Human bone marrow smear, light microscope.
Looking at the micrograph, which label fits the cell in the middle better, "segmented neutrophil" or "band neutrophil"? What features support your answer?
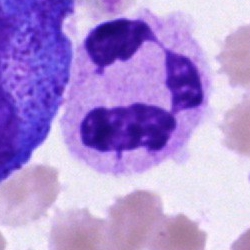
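Segmented neutrophil, not band neutrophil.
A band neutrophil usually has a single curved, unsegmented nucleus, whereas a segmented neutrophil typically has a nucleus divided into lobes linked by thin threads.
Here the nucleus is divided into three separate lobes, and this decides the matter. The lobes lie toward the edge of the cell, leaving the centre free of nucleus. The abundant, pale pinkish-lilac cytoplasm holds only fine, faint granules, with no large coarse granules.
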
